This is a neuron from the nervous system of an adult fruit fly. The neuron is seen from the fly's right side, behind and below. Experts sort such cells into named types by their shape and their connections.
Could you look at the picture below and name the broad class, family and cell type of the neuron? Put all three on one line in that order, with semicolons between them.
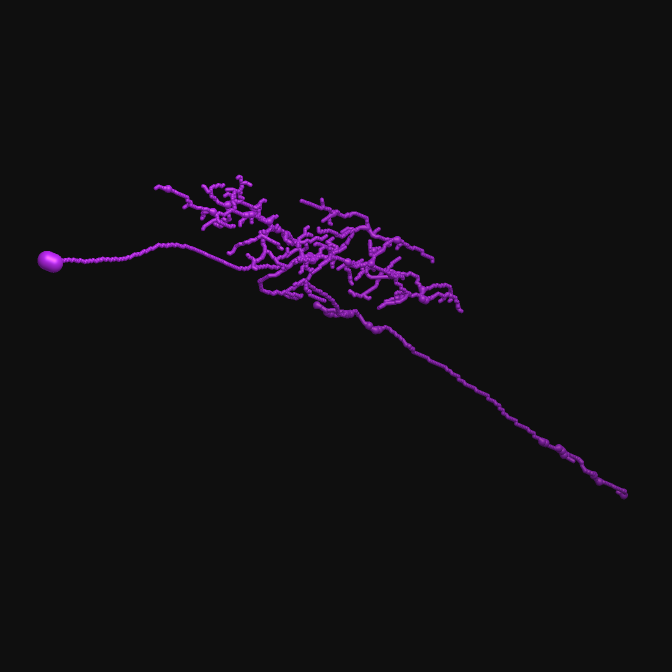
nerve-cord intrinsic neuron; hemilineage 10B; IN10B057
